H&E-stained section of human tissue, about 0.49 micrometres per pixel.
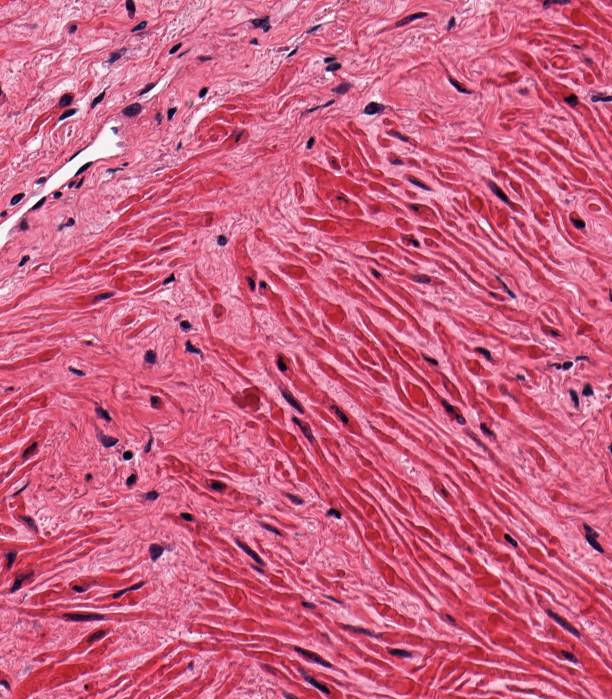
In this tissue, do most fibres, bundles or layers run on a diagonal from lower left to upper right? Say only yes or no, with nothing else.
No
